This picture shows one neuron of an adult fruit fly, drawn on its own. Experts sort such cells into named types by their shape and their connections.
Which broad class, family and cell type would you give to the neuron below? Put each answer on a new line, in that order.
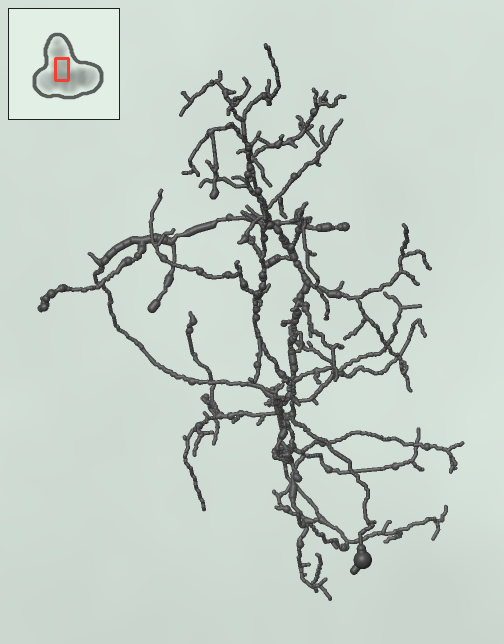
nerve-cord intrinsic neuron
hemilineage 06B
IN06B056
